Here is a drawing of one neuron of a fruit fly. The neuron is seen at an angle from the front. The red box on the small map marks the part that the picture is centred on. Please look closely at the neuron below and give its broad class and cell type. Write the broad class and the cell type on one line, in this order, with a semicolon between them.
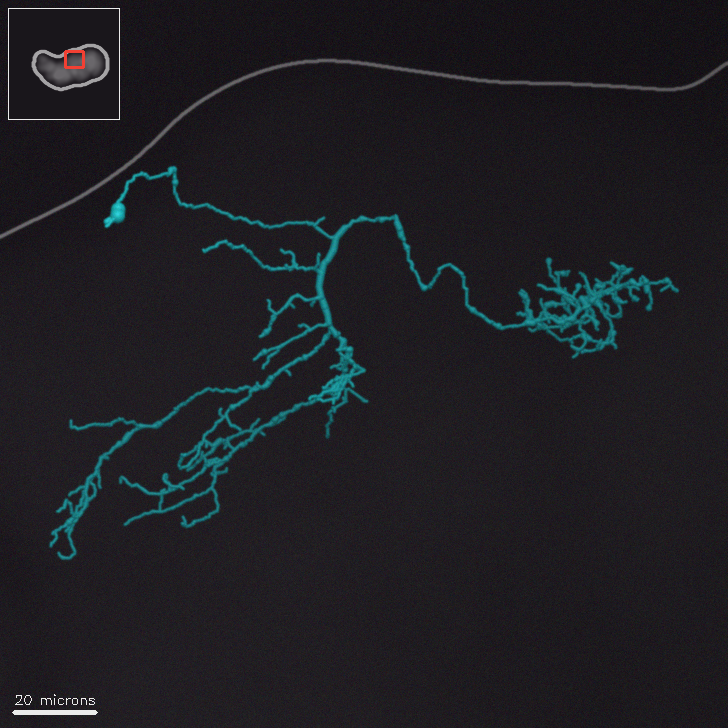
central-brain intrinsic neuron; SMP284_a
